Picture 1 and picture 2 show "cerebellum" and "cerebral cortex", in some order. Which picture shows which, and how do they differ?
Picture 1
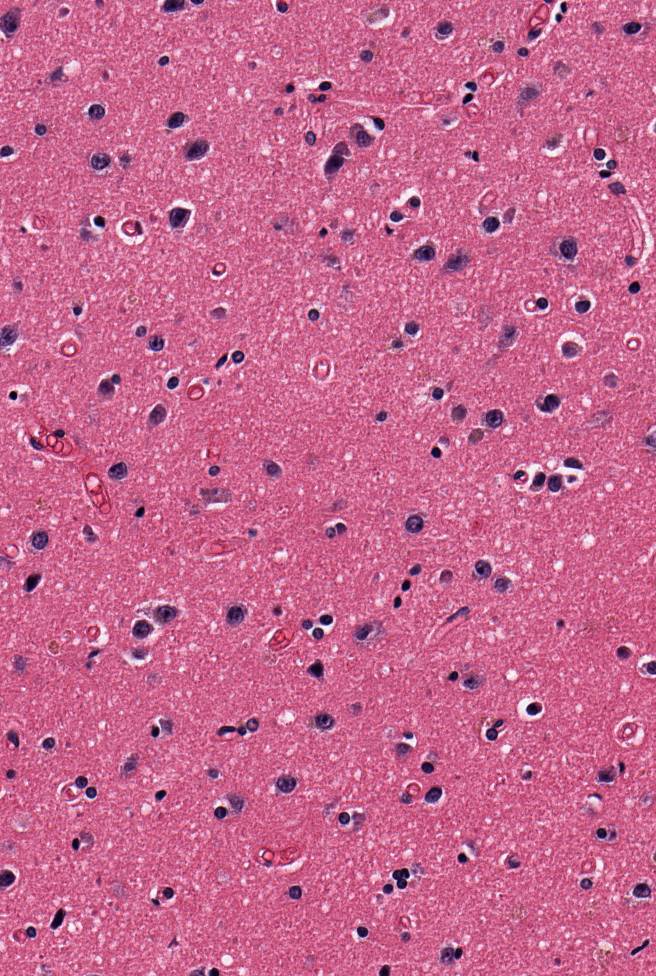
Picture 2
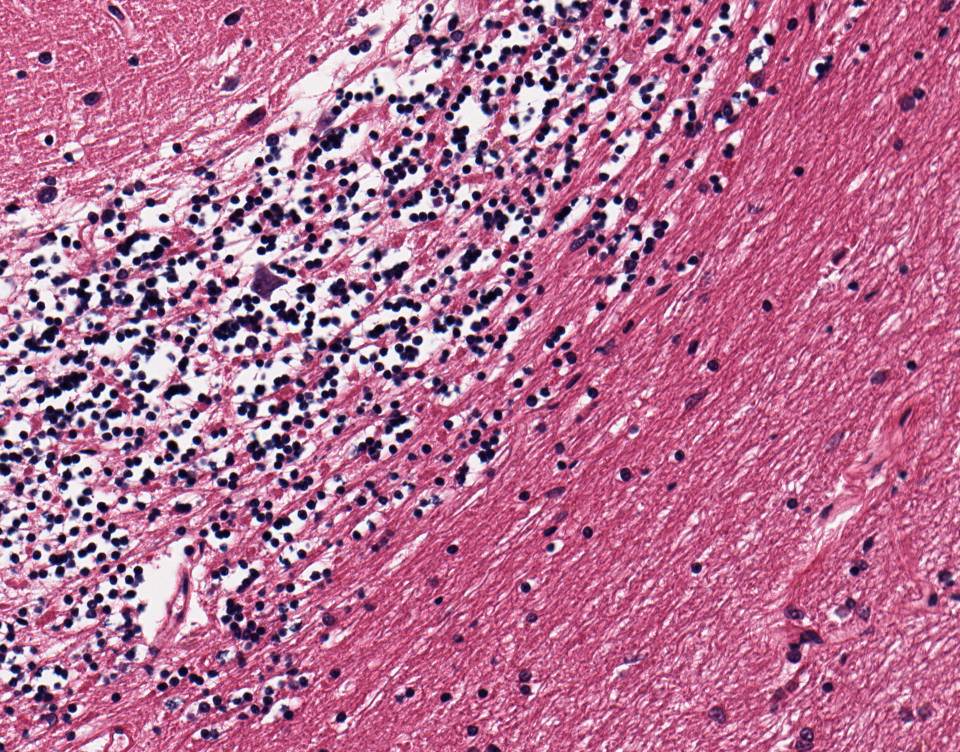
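Cerebral cortex appears in picture 1, cerebellum in picture 2. In picture 1, cells are scattered through a pink, finely granular neuropil across the whole field. Many are small, round, dark nuclei with little visible cytoplasm. Others are larger cells with rounded nuclei and a rim of purplish cytoplasm, some with angular outlines. In picture 2, a broad band crowded with small, round, darkly stained nuclei with scant cytoplasm runs diagonally across the left and upper field. The right and lower right are pink fibrillar tissue with sparse nuclei.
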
